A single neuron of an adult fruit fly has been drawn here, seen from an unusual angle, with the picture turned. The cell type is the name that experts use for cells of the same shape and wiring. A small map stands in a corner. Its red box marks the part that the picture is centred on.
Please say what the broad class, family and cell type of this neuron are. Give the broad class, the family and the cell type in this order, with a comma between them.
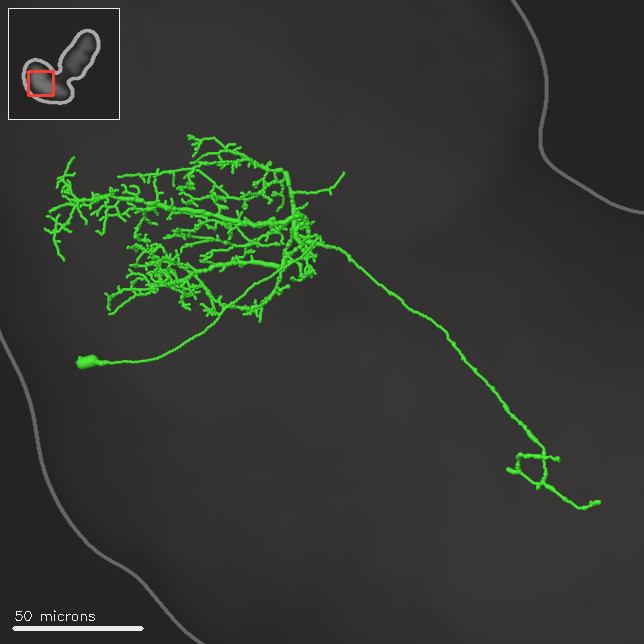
central-brain intrinsic neuron, hemilineage VLPa2, PVLP026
